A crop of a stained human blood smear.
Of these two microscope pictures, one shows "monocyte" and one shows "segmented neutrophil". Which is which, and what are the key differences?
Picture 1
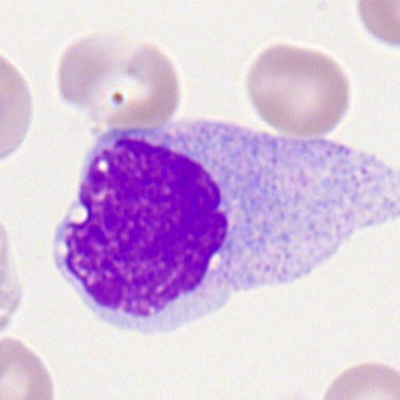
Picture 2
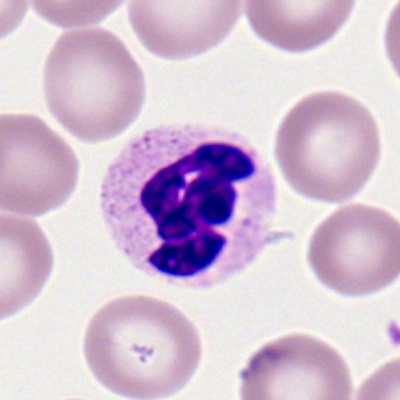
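Picture 1 shows a monocyte, and picture 2 shows a segmented neutrophil. In the monocyte the cytoplasm is plentiful, covering more area than the nucleus, and it is a pale grey-blue. In the segmented neutrophil the cytoplasm is pale pink.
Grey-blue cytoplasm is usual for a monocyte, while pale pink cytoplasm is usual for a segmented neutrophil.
The nucleus in picture 2 is divided into several lobes, and its chromatin is coarsely clumped and stains dark purple.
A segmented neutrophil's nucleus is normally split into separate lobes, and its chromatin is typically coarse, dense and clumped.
The granules differ in colour: fine pinkish-purple granules are scattered through the monocyte's cytoplasm, whereas fine lilac granules fill the cytoplasm of the segmented neutrophil. A few small clear spots lie along the edge of the monocyte's nucleus.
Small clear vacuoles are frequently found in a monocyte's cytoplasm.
No nucleoli can be seen in either nucleus.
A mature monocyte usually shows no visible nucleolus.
The segmented neutrophil has a round outline, and a red cell touches the upper edge of the monocyte.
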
